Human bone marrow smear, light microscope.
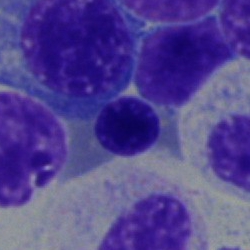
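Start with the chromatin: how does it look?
Dense, stained dark purple.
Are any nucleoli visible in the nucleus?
No, none.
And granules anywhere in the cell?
None are visible, though the picture is slightly blurred.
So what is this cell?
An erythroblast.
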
